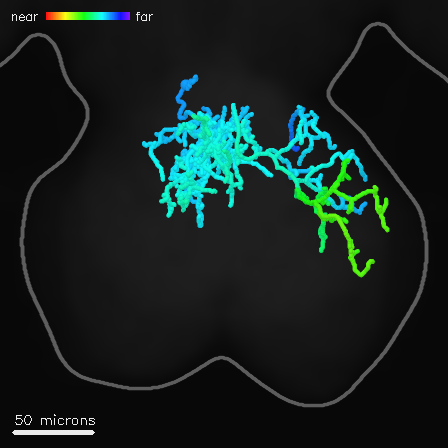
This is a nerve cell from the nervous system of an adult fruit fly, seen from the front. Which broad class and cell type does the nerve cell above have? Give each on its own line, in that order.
nerve-cord intrinsic neuron
INXXX107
